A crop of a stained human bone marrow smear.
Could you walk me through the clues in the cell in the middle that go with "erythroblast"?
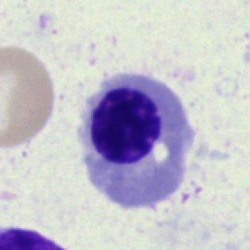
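In this erythroblast, the chromatin is dark purple and coarsely clumped, and no nucleoli are visible in the nucleus. A moderate rim of pale lilac-blue cytoplasm surrounds the nucleus and is widest below it. Against the lower right edge of the nucleus sits a single small, round, clear vacuole.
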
